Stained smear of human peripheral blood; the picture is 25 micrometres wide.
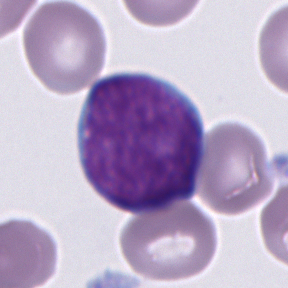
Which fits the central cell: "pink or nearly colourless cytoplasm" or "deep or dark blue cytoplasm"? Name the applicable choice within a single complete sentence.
In this cell, the cytoplasm is deep, dark or strong blue.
